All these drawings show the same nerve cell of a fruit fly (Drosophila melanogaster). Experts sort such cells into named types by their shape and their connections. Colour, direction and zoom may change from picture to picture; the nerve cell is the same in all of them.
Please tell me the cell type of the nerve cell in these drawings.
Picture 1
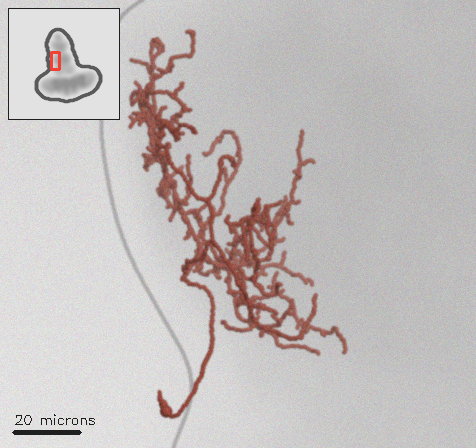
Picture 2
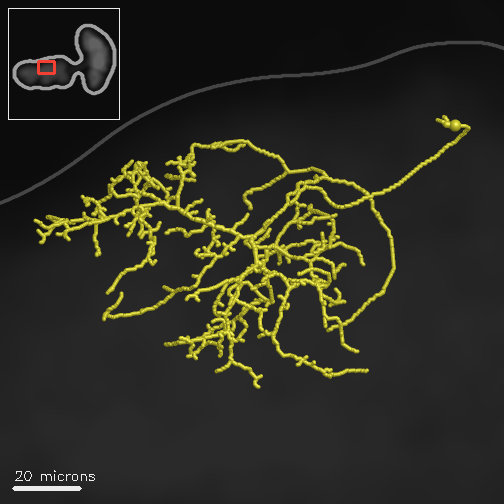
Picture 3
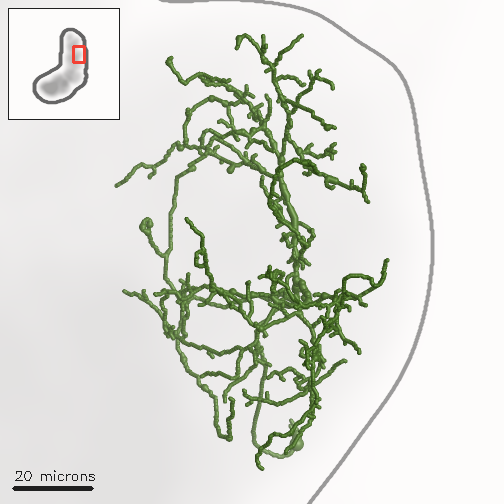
IN16B074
